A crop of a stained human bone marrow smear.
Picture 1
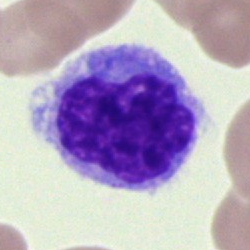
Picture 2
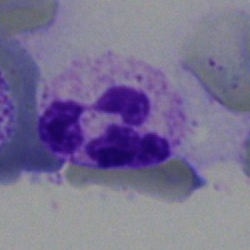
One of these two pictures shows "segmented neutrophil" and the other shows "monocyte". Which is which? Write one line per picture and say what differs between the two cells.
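Picture 1 is a monocyte. The nucleus fills most of the cell.
Picture 2 is a segmented neutrophil. The cytoplasm is abundant and pale pinkish-lilac.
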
